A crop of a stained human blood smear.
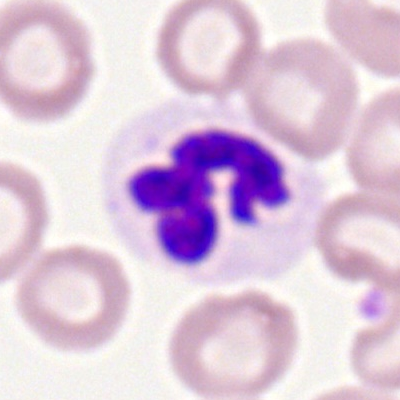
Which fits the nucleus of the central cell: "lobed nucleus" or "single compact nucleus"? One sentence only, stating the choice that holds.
It is a lobed nucleus that this cell contains.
